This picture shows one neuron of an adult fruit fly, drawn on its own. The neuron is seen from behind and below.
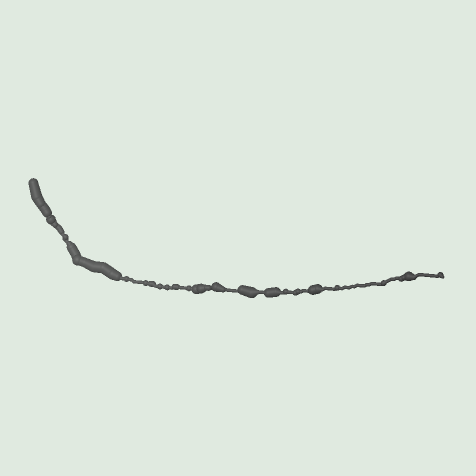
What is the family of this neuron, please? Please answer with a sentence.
The family is class visual.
